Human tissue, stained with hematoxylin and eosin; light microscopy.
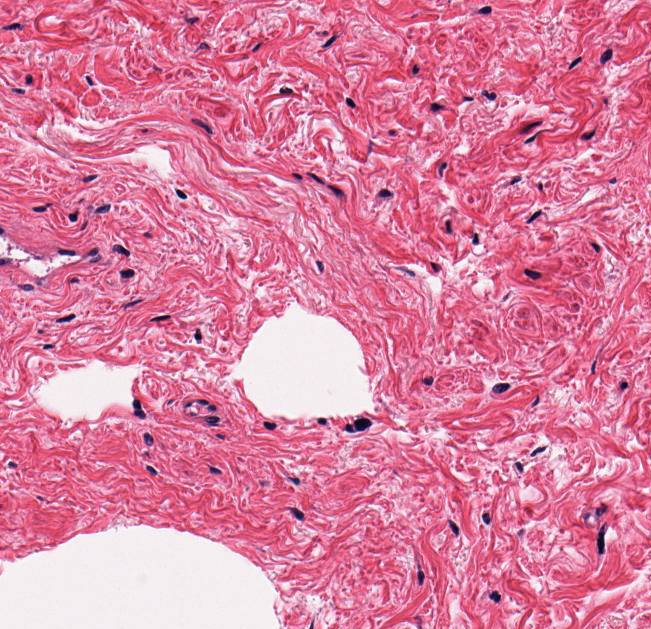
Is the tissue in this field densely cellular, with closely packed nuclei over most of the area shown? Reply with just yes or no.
No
